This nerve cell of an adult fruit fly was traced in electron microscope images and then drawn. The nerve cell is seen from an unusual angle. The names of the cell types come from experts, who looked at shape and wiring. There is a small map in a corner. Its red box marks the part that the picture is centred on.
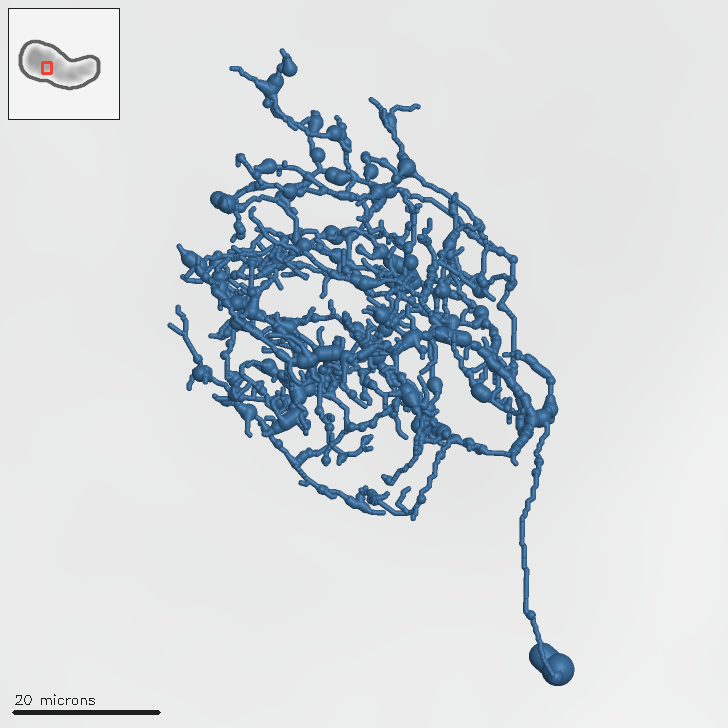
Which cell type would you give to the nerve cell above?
CB3042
